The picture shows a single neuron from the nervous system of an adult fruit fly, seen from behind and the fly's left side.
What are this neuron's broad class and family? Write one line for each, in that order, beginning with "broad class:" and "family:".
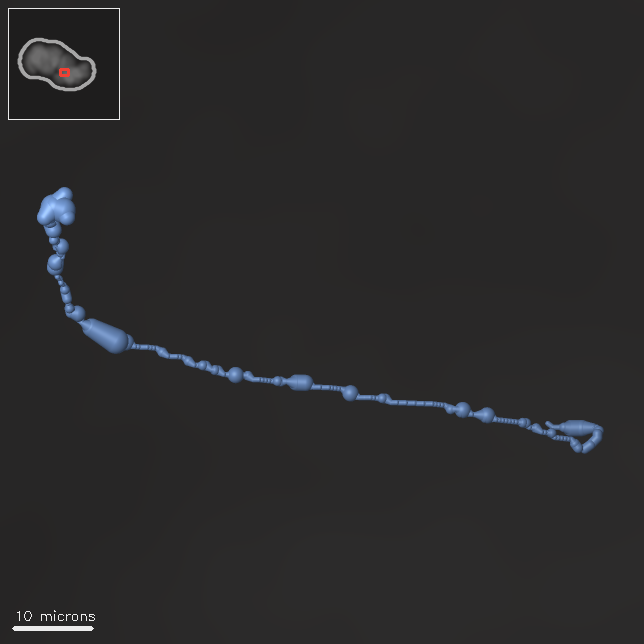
broad class: photoreceptor or other optic-lobe sensory neuron
family: class visual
